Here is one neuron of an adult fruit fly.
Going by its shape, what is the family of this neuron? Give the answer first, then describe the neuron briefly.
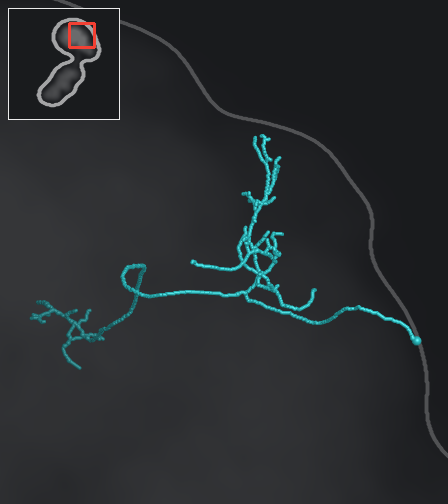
The family is hemilineage ALv1. Its broad class is central-brain intrinsic neuron. In this view it is wider than it is tall.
